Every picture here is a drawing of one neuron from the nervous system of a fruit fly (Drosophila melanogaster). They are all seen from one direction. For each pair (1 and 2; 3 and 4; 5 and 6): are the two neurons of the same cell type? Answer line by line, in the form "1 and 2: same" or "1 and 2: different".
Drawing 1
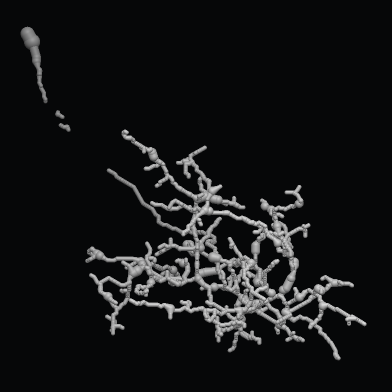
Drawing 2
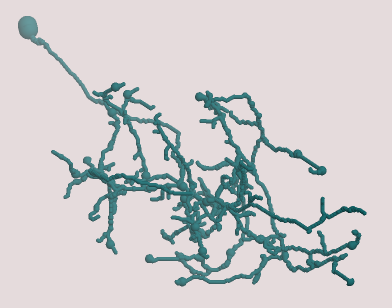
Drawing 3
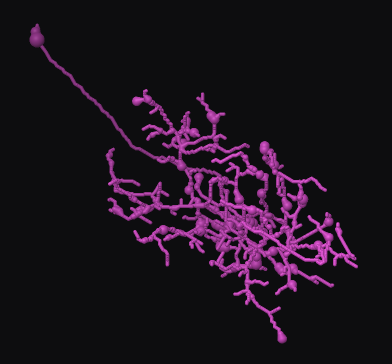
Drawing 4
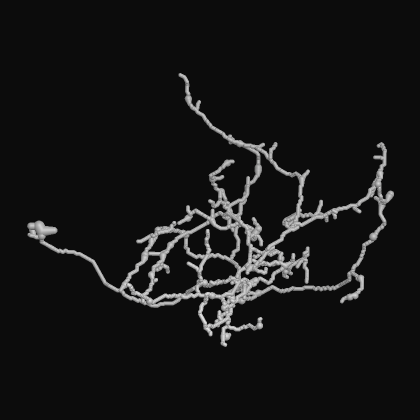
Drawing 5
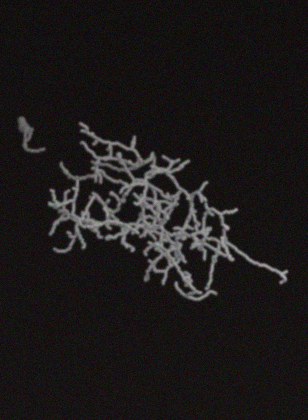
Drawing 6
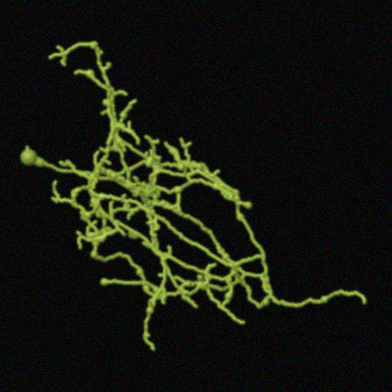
1 and 2: different
3 and 4: different
5 and 6: different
